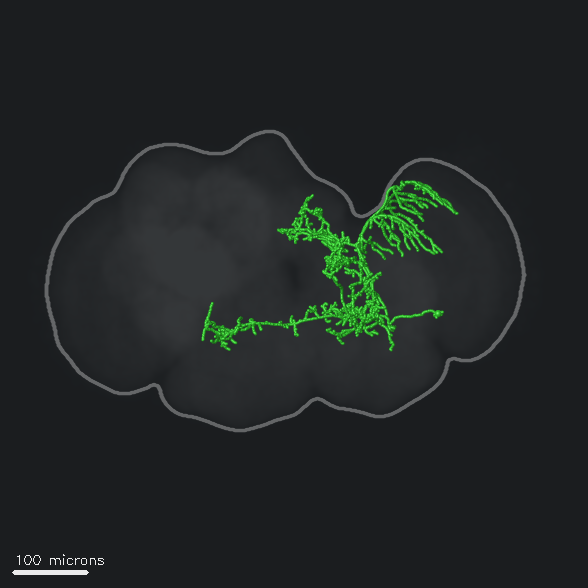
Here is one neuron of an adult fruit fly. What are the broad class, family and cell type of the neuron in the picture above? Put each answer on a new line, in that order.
visual centrifugal neuron
OLVC
OLVC1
